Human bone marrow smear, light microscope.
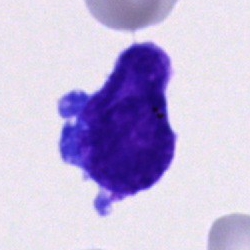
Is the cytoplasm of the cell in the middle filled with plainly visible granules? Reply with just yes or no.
No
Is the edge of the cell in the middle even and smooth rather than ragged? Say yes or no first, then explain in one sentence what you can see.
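No. The cell outline is irregular and lumpy rather than round.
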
